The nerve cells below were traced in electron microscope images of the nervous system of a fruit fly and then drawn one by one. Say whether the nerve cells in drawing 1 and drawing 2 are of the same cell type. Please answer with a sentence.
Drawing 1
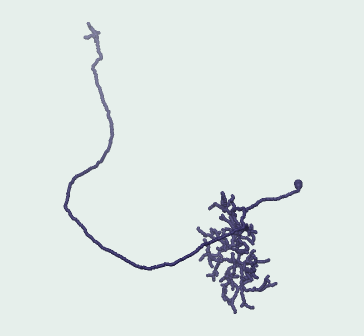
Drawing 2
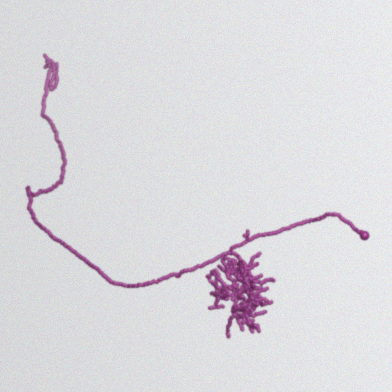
They are of the same cell type.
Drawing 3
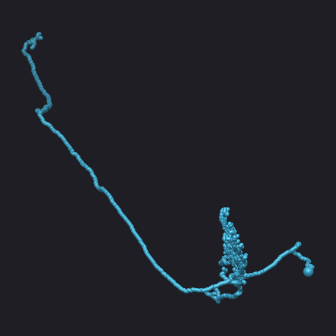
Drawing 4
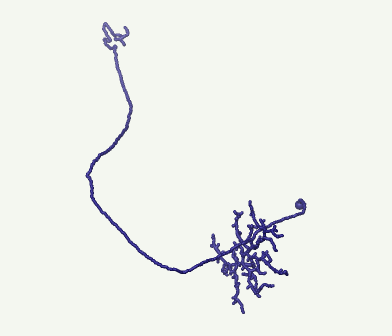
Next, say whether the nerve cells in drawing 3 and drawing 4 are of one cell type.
They are of the same cell type.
